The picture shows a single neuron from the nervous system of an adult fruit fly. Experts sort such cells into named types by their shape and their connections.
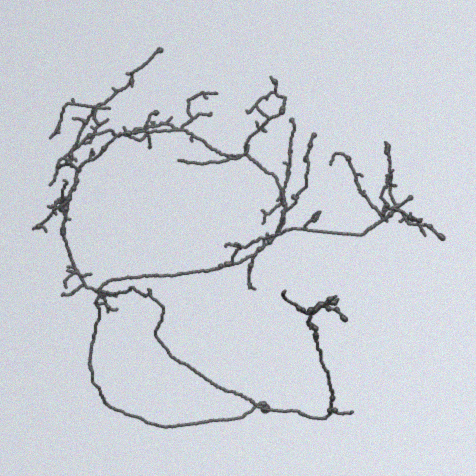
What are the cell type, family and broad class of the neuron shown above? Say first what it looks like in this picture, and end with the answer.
Dozens of branch ends can be seen. As drawn here it is about as wide as it is tall. The cell type is IN05B073. The family is hemilineage 05B. This is a nerve-cord intrinsic neuron.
